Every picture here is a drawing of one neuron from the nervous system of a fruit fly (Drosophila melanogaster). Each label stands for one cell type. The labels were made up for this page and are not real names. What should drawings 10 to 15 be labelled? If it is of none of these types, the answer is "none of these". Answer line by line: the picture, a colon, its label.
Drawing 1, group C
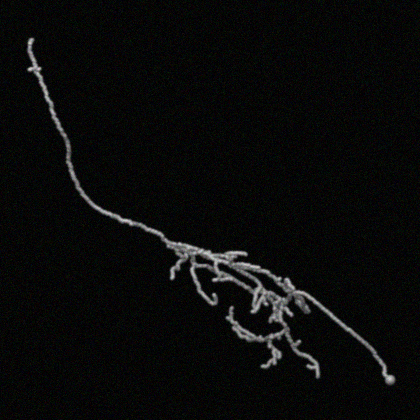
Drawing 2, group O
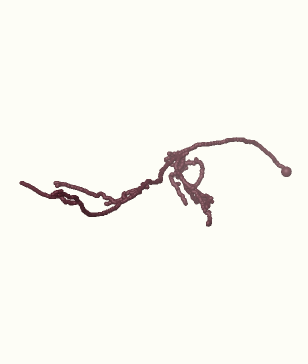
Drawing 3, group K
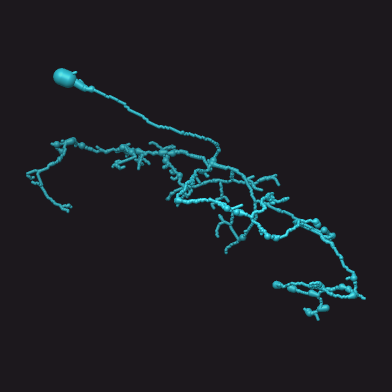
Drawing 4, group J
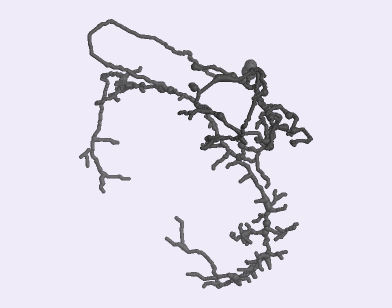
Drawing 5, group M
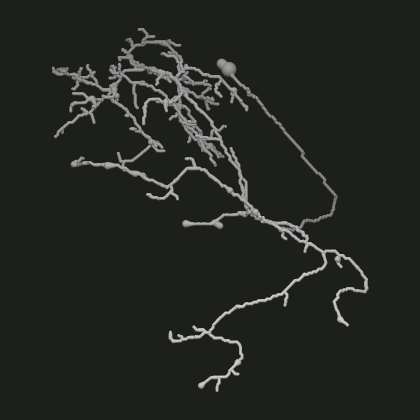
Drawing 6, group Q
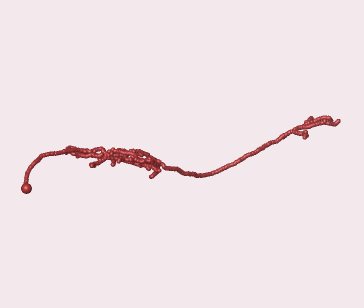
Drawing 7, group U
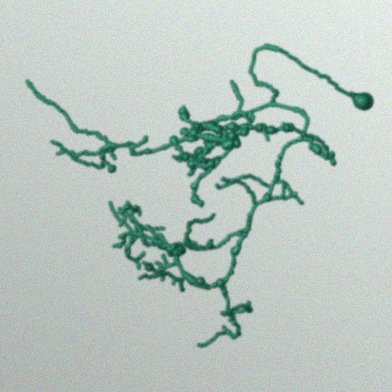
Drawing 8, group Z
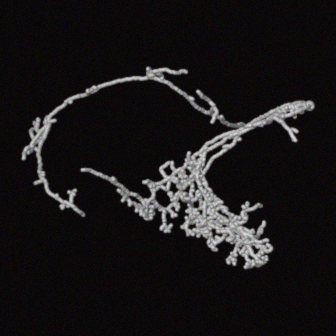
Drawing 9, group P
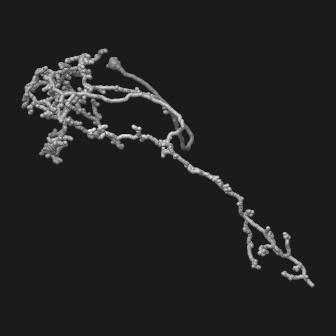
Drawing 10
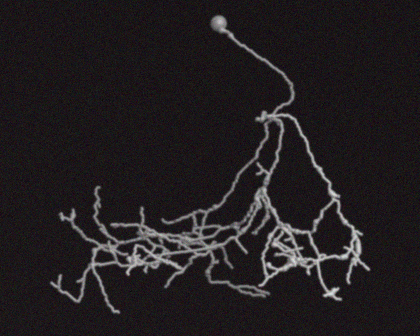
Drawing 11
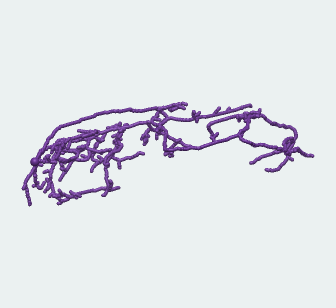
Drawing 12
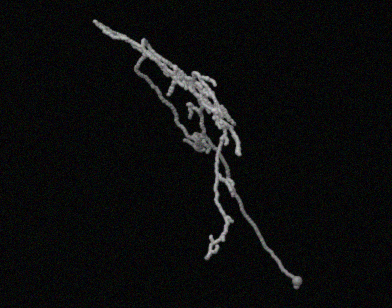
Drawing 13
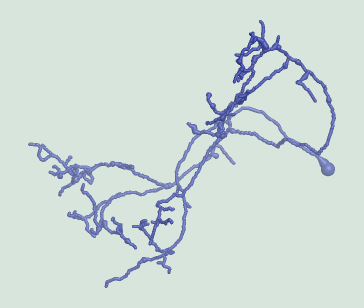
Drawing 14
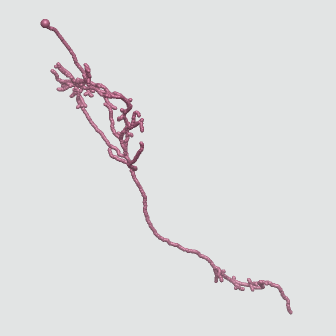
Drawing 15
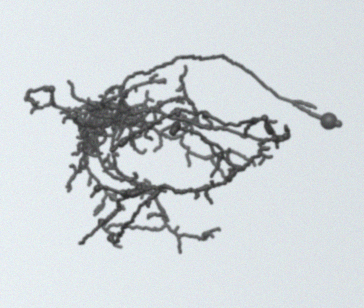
10: group U
11: group K
12: group Q
13: group U
14: group Q
15: group K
